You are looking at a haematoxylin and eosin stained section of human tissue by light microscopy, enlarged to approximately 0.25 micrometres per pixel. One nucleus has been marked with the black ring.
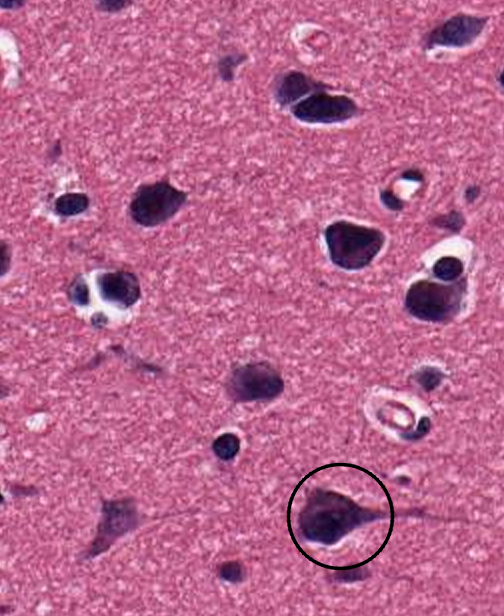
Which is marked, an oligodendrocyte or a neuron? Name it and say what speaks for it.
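The marked cell is a neuron. The cell body is triangular and tapers into one long, thin process that runs off to the right. The whole cell body is stained a dense, dark purple, so the nucleus cannot be told apart from the cytoplasm. A narrow clear rim separates the cell body from the surrounding tissue, most plainly along its lower edge. It lies alone in the fine-grained pink background, with a smaller, dark, oval nucleus just below it.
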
